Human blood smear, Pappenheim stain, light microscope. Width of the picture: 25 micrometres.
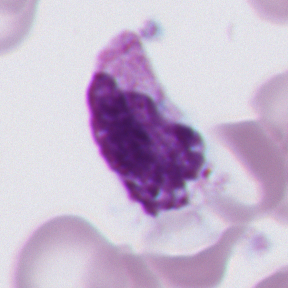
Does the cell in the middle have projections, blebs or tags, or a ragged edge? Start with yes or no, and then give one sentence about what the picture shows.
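Yes. The cell outline is irregular and ragged rather than smooth.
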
